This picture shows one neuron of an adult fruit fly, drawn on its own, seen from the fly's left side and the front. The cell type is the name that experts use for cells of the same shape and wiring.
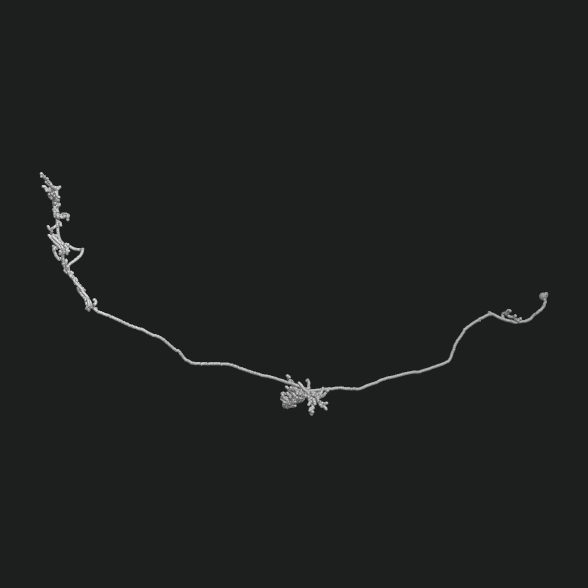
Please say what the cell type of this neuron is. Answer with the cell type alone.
AN09B017d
